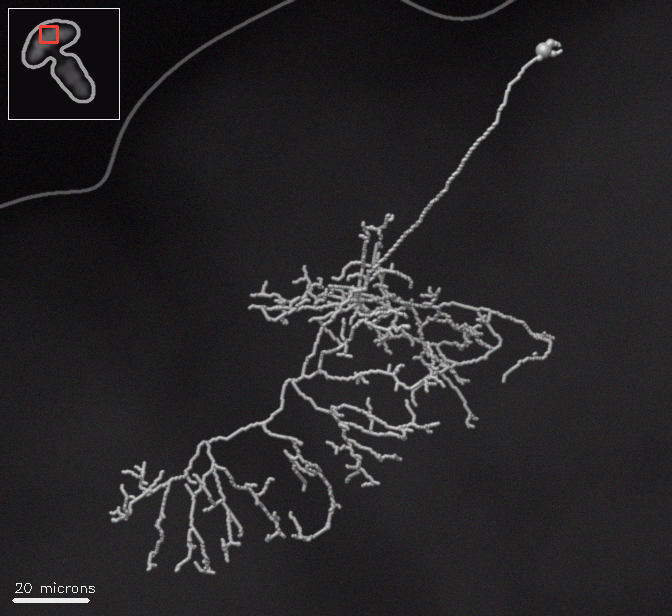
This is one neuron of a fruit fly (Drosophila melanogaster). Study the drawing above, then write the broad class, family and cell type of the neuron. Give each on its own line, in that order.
central-brain intrinsic neuron
hemilineage AOTUv4_ventral
FB5G_c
